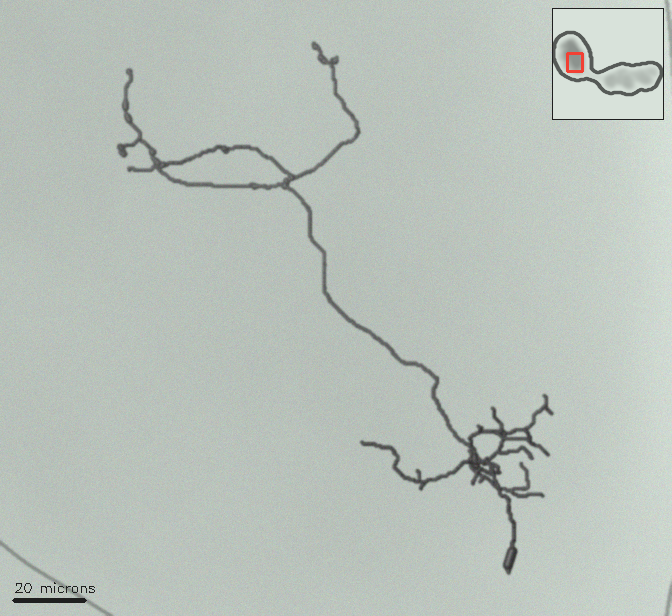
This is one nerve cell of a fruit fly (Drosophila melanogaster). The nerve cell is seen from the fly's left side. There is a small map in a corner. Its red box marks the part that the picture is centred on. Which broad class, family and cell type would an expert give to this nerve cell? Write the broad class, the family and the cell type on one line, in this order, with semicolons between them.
central-brain intrinsic neuron; hemilineage LB19; GNG417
